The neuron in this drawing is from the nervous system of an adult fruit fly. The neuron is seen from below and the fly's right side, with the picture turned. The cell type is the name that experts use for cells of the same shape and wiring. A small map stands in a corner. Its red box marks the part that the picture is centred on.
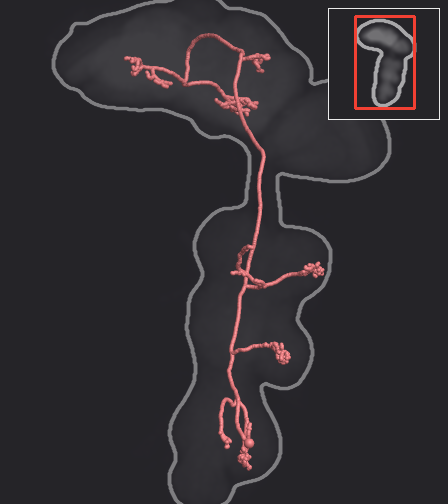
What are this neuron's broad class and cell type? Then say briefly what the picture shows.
Its broad class is ascending neuron. It is of cell type ANXXX127. Its cell body lies at the bottom of the picture. In this view it is taller than it is wide.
